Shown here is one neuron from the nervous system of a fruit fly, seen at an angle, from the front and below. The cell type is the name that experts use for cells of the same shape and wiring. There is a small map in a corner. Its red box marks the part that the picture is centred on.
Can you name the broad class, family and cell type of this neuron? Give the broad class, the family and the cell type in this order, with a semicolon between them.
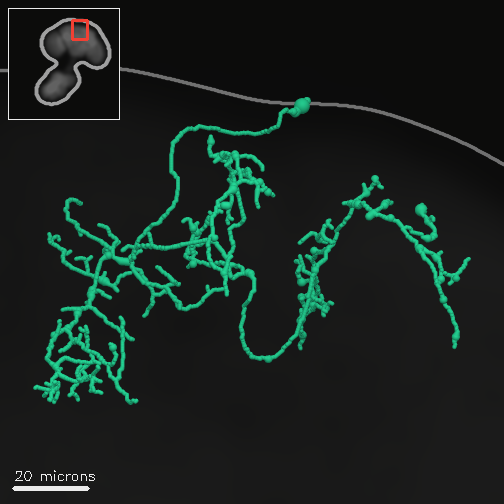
central-brain intrinsic neuron; hemilineage SMPad3; CB3052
